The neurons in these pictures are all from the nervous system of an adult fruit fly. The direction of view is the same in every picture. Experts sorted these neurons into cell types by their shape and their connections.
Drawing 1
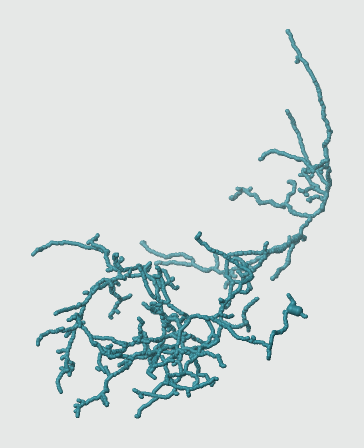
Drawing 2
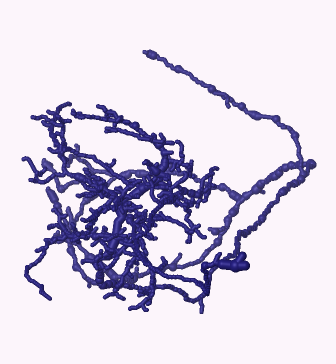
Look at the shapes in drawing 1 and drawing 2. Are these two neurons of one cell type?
no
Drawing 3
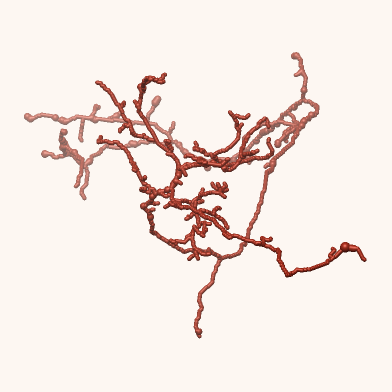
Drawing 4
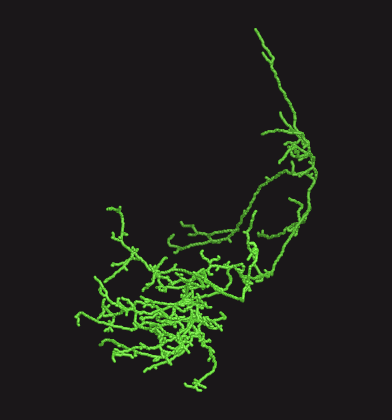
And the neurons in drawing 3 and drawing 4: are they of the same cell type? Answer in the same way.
no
